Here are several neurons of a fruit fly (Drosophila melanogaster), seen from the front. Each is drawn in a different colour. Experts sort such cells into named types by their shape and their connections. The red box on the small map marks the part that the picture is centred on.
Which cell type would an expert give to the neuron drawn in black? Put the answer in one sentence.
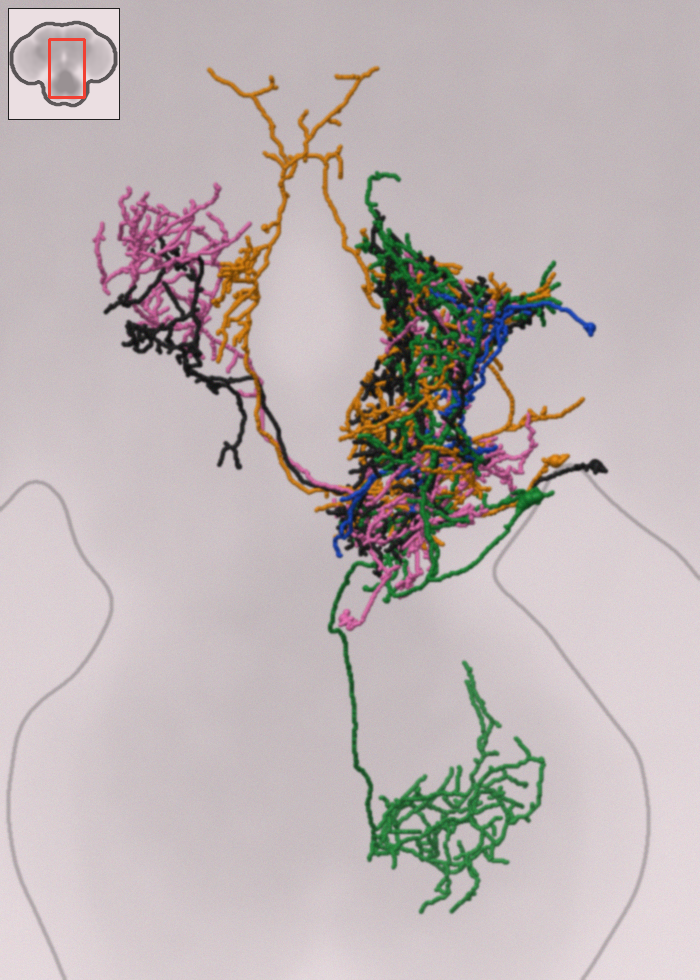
The cell type is GNG512.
